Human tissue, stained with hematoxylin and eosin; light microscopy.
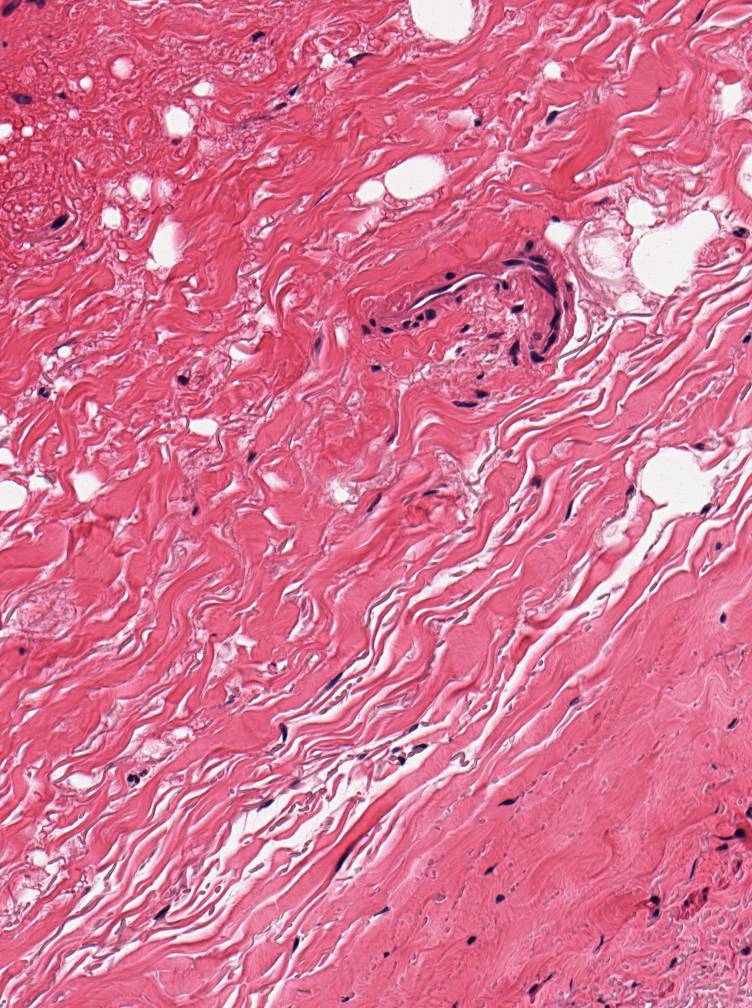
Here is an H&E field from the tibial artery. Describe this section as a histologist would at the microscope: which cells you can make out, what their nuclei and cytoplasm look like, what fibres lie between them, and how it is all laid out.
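Wavy, pink-staining collagen bundles make up nearly the whole field. Lower right corner: collagen more compact and uniform than elsewhere. Sparse, dark, spindle-shaped nuclei scattered singly between bundles. No epithelium anywhere in field.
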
